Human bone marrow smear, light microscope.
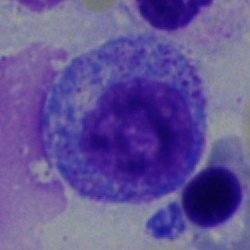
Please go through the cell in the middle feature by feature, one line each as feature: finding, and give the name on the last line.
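Outline: round and smooth
Chromatin: fine, not coarsely clumped
Cytoplasmic granules: numerous, purple, scattered throughout
Pale zone: lighter, less granular cytoplasm to the left of the nucleus
Cell type: promyelocyte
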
